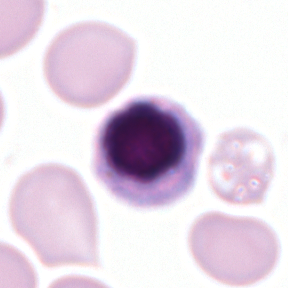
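Normoblast, central cell, stained smear of human peripheral blood. Outline round. Nucleus off-centre, toward upper left of cell. Cytoplasmic rim widest below nucleus. No vacuoles seen in cytoplasm.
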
